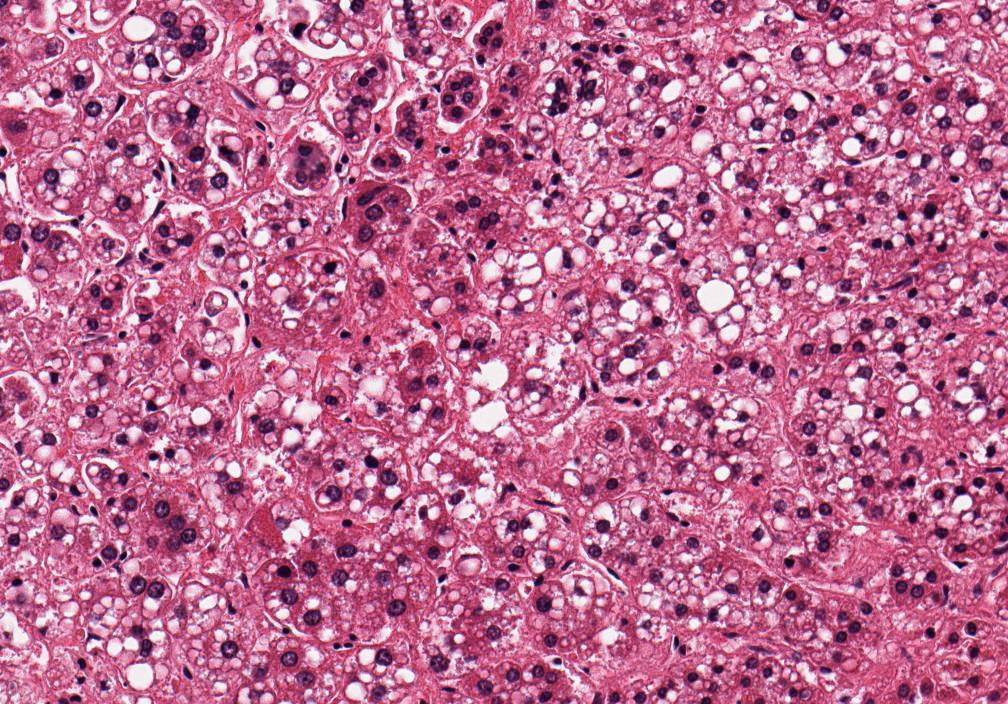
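Adrenal gland, H&E section. First, the cells: most contain many small round clear vacuoles rather than a single large one. Next, the strands between the nests: delicate, carrying thin elongated dark nuclei. Last, larger structures: no large vessels or duct-like structures appear in the field.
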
